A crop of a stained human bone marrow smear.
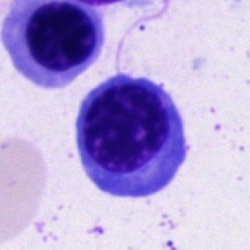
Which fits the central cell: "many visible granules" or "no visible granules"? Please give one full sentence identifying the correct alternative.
What its cytoplasm shows is an absence of visible granules.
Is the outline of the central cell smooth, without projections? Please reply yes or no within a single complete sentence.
Yes, the edge of the cell is even, with no ragged parts or projections.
